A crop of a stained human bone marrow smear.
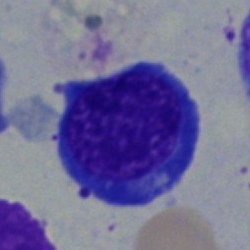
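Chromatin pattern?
Mottled: darker clumps among paler patches.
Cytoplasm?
Deep blue; rim widest along the lower edge.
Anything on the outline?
Small rounded knob projecting from the upper left edge.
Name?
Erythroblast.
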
